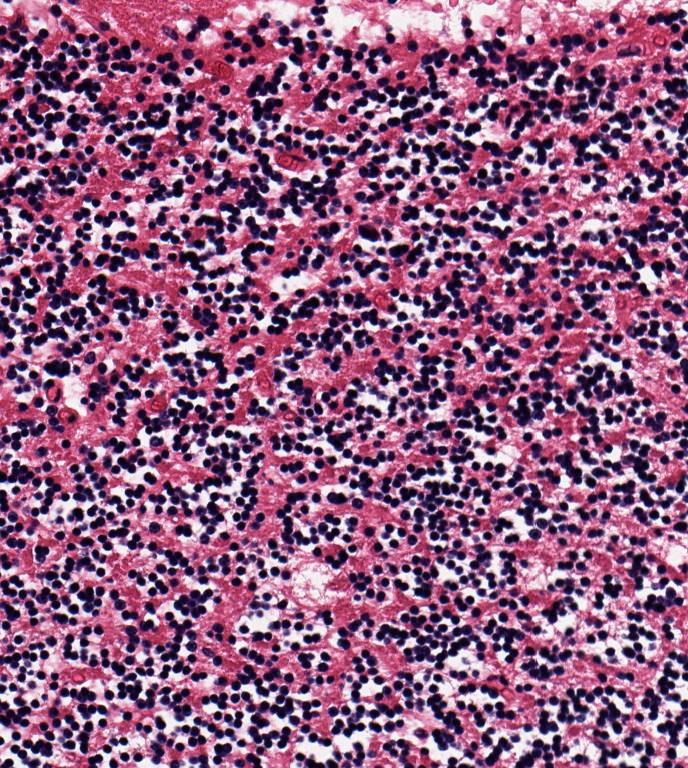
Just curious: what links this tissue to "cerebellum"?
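So this is cerebellum, and what strikes me first is small nuclei packed densely and fairly evenly across nearly the whole field. Most of them are small, round and darkly stained, with little cytoplasm visible around them. Between the clusters lie irregular pink areas with no nuclei.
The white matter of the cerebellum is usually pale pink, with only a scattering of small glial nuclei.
These areas share the pink, yet they carry no nuclei at all. I also find no epithelium, glands or follicles anywhere.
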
